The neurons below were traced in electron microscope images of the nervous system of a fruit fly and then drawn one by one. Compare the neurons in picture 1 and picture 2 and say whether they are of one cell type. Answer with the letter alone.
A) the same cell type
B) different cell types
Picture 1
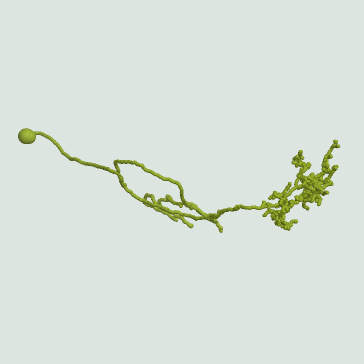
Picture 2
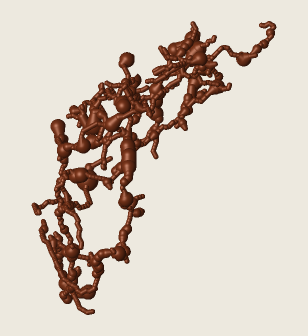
A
